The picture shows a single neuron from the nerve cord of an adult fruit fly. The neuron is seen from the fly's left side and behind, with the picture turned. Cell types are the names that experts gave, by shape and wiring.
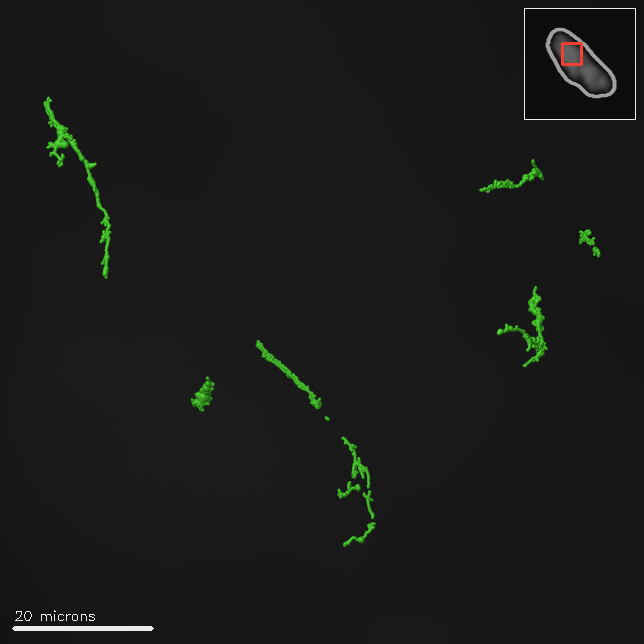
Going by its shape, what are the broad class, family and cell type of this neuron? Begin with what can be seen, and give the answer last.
The drawing shows no cell body. By the scale bar it is about 80 microns wide in this view. It is a motor neuron of the nerve cord. Its family is hemilineage 19A. Its cell type is Tr extensor MN.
